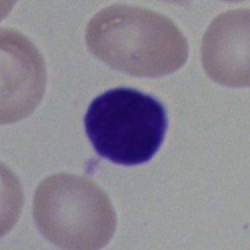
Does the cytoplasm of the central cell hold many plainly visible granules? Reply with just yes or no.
No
